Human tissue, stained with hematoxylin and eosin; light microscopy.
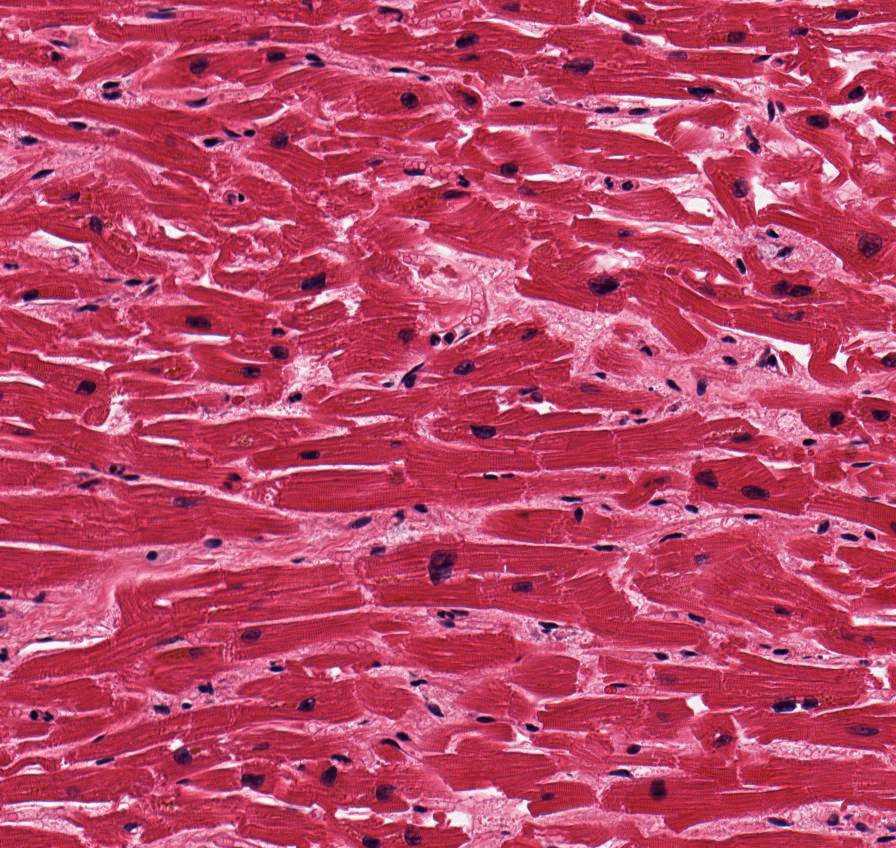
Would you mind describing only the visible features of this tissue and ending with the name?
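Notice how the muscle fibres branch and join their neighbours into a network. Fibre nuclei sit centrally, not at the edge; a few are enlarged, dark and irregular, like one just below centre. Small, slender, dark nuclei are scattered in the spaces between fibres. This is the left ventricle of the heart.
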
